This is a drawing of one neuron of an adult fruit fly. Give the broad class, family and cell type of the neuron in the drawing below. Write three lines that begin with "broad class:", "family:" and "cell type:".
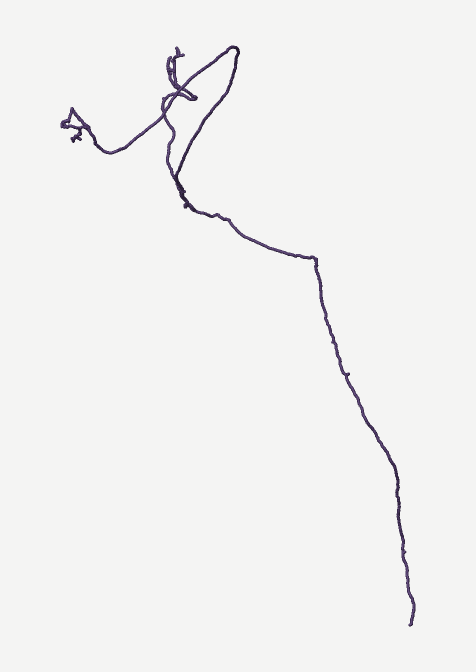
broad class: sensory neuron entering the brain
family: class olfactory
cell type: ORN_VM7v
